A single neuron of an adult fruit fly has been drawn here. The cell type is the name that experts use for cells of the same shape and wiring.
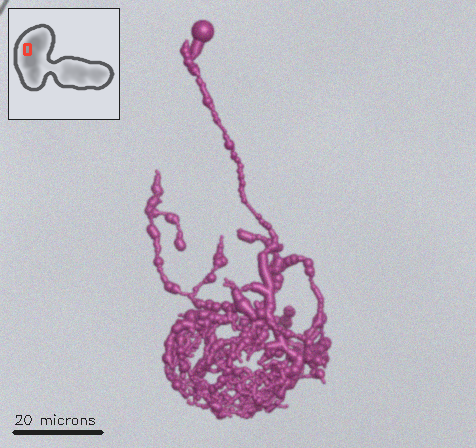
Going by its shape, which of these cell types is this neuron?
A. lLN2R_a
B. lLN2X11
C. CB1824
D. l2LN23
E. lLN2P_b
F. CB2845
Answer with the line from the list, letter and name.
D. l2LN23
